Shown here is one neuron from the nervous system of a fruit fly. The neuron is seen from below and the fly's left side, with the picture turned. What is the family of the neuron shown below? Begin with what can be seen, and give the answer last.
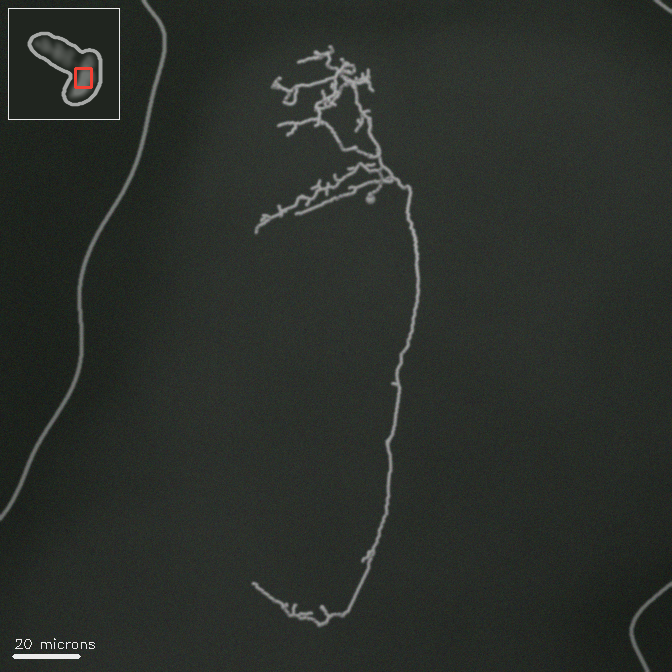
It lies in the brain. From top to bottom in the picture it spans about 180 microns. The picture shows dozens of branch ends. This is a central-brain intrinsic neuron. The family is hemilineage LHl2_dorsal.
